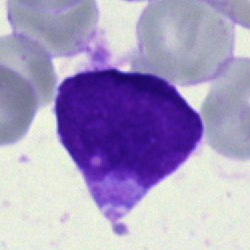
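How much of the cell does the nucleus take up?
Most of it, leaving only a small area of cytoplasm.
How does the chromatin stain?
A deep, fairly even purple, without coarse dark clumps.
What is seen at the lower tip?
A few small pinkish-purple granules in the cytoplasm, and a single small round bleb sticking out from the cell.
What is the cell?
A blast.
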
